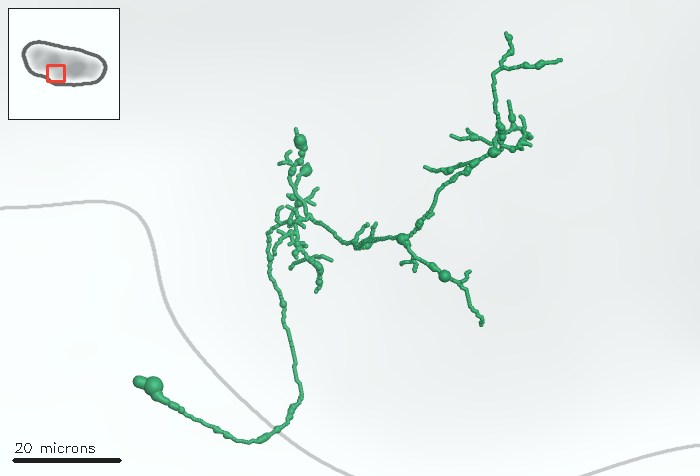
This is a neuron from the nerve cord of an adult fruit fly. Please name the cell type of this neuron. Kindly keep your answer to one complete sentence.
This particular neuron has the cell type IN20A.22A092.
